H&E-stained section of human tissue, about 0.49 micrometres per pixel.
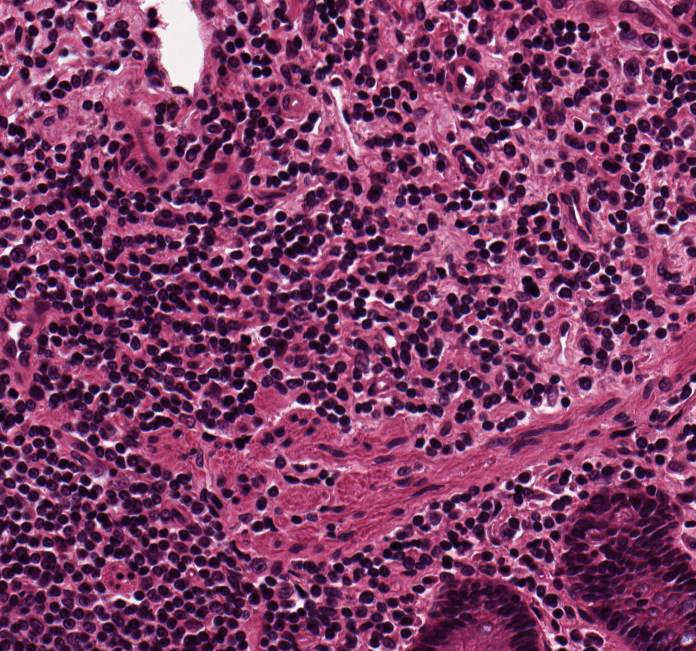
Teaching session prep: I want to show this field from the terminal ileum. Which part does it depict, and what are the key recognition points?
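You're looking at lymphoid tissue. What settles it is the dense sheet of small round cells filling most of the field, most of them lymphocytes with round dark nuclei and scant cytoplasm.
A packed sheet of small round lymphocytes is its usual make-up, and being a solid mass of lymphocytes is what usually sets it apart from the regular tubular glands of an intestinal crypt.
Thin strands of pink stroma run between the packed cells, and no follicle with a pale germinal centre turns up in this field.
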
